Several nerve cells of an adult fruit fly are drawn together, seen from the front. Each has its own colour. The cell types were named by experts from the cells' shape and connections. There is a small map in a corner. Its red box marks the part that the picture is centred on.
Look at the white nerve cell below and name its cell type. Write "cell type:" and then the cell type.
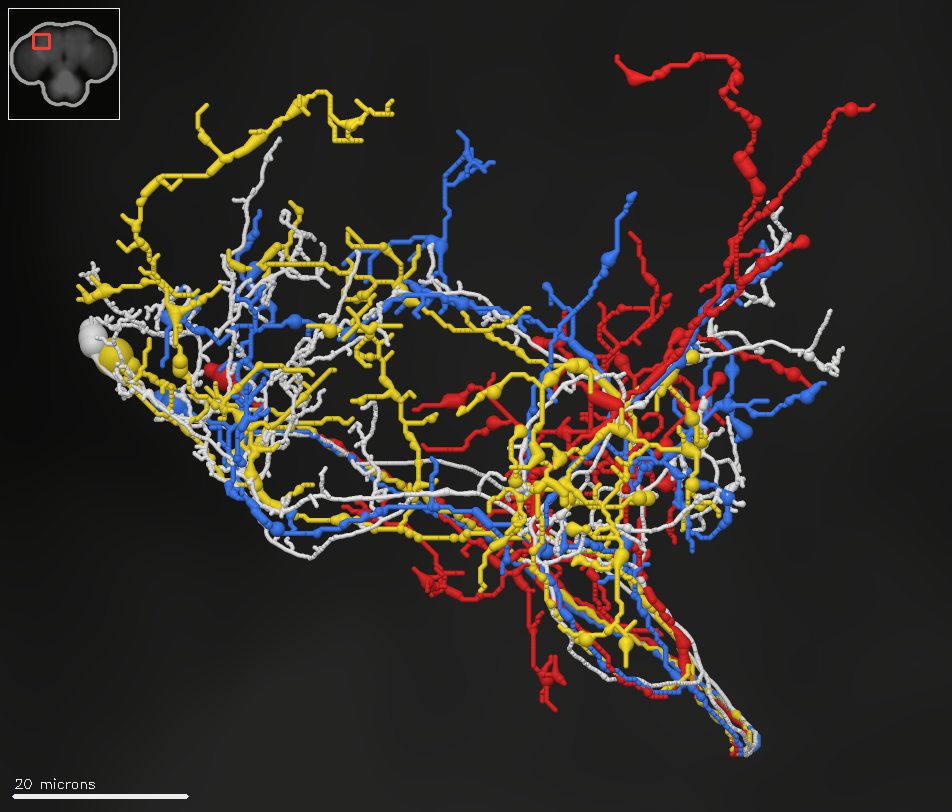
cell type: CB4117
